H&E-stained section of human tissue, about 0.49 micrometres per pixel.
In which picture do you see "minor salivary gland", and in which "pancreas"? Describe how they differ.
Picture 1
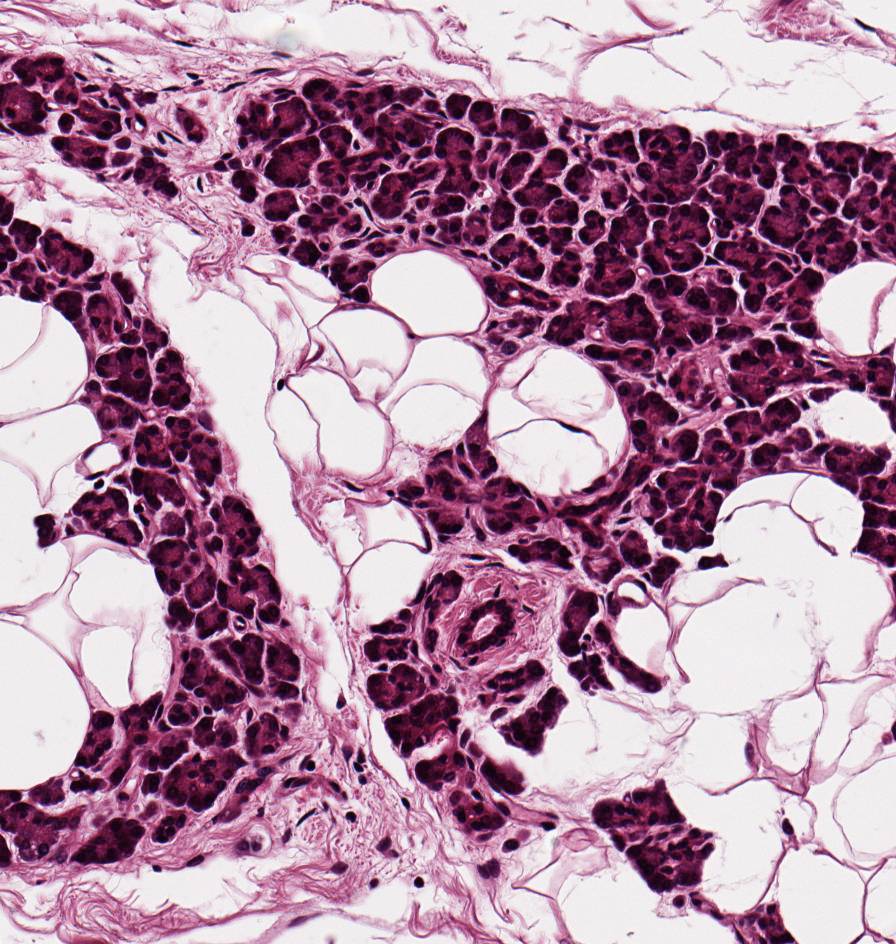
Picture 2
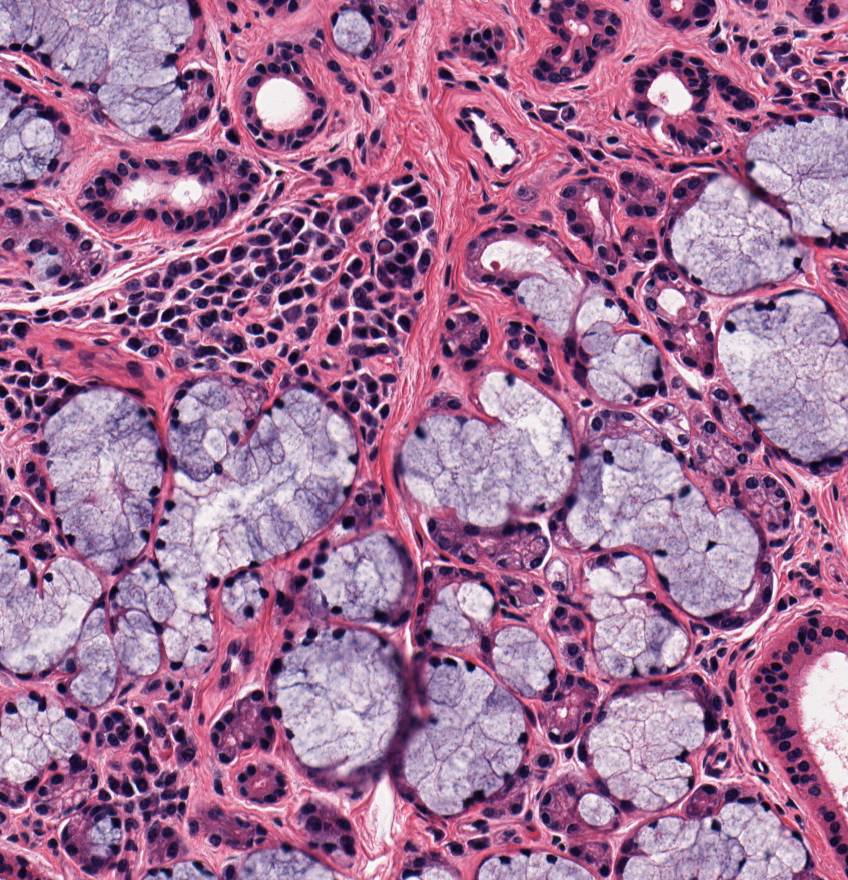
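Picture 2 contains the minor salivary gland, picture 1 the pancreas. Picture 1 consists of lobules of densely packed acini separated by connective tissue strands and fat cells; a pale diagonal band of loose connective tissue divides two lobules. The acini are small and rounded, their cells with deep purple cytoplasm, and none has pale, foamy mucous cytoplasm. In picture 2, the mucous cells have small, dark nuclei flattened against the outer edge of each acinus, and small groups of serous cells with granular pink-purple cytoplasm lie between and beside the mucous acini. Ducts lined by cuboidal epithelium with round, open lumens lie mainly in the upper part.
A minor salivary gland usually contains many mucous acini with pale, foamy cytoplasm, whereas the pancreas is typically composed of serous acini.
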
